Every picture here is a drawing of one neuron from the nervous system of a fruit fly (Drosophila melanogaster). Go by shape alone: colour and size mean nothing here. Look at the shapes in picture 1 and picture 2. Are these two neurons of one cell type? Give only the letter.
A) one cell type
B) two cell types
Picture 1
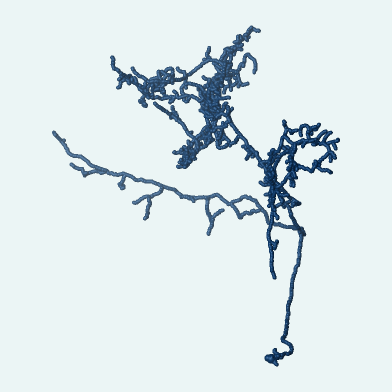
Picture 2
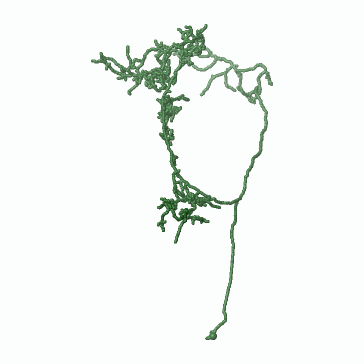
A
